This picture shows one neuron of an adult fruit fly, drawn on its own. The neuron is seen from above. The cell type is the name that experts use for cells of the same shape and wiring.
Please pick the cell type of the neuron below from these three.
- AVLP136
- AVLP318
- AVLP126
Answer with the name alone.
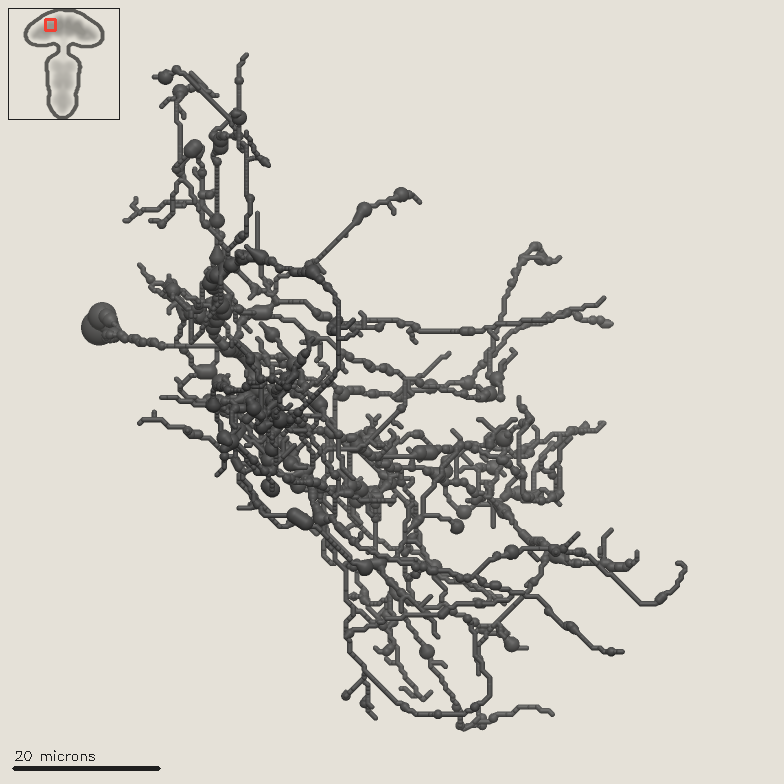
AVLP126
